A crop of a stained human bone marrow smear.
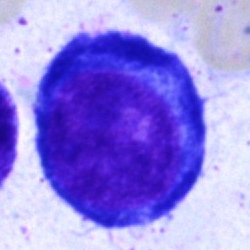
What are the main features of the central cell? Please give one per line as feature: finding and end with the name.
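Outline: roughly round, as far as I can judge
Chromatin: finely granular; no coarse clumps that I can find
Cytoplasm: a deep blue rim around the nucleus
Pale band: in the cytoplasm beside the nucleus, on the right
So, name: proerythroblast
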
